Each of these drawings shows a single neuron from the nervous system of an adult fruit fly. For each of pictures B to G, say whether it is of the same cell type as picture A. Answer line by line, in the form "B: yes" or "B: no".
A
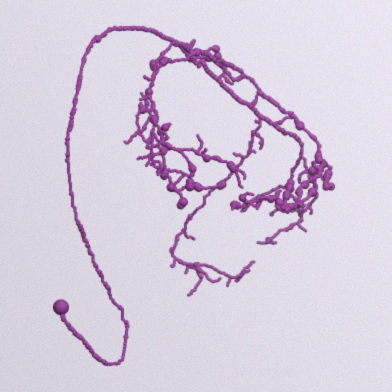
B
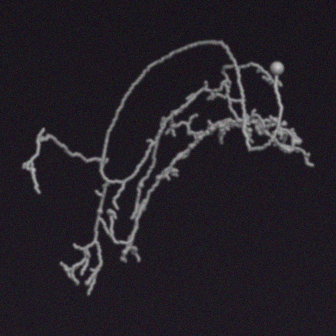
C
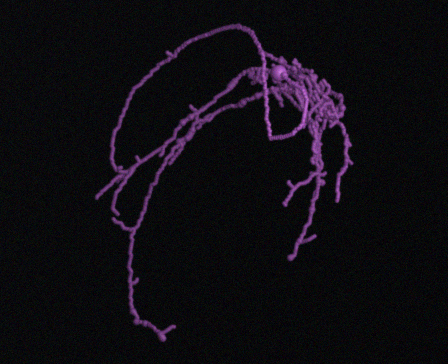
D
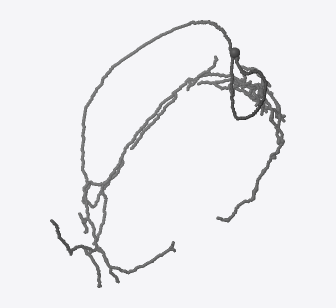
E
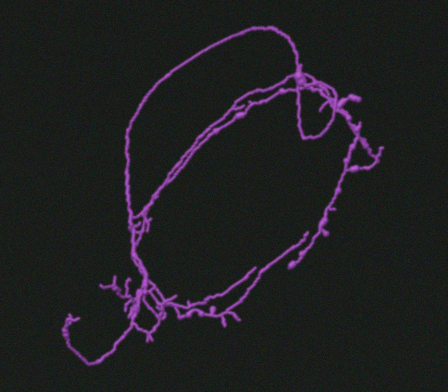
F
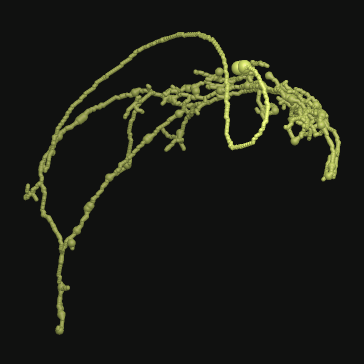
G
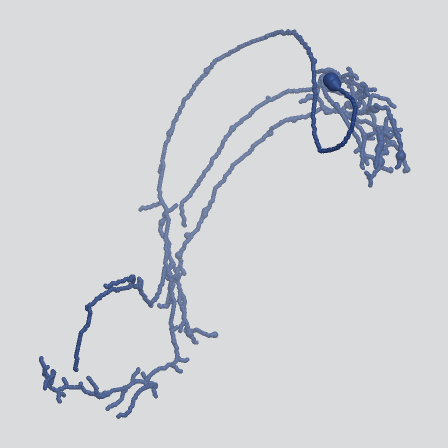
B: no
C: no
D: yes
E: yes
F: no
G: yes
